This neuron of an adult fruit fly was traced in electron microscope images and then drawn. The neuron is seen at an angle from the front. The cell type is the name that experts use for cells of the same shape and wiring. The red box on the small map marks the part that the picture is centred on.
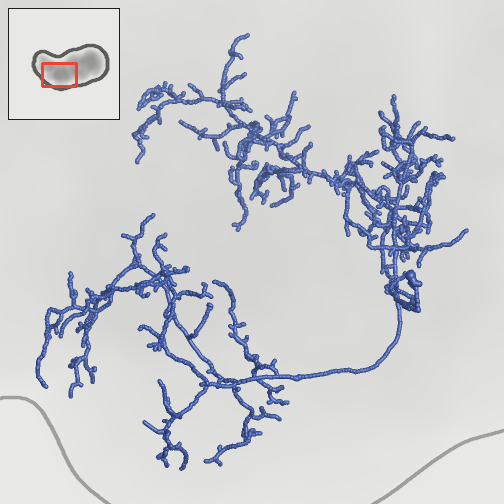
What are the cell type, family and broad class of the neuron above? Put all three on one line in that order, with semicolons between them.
IN01A018; hemilineage 01A; nerve-cord intrinsic neuron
